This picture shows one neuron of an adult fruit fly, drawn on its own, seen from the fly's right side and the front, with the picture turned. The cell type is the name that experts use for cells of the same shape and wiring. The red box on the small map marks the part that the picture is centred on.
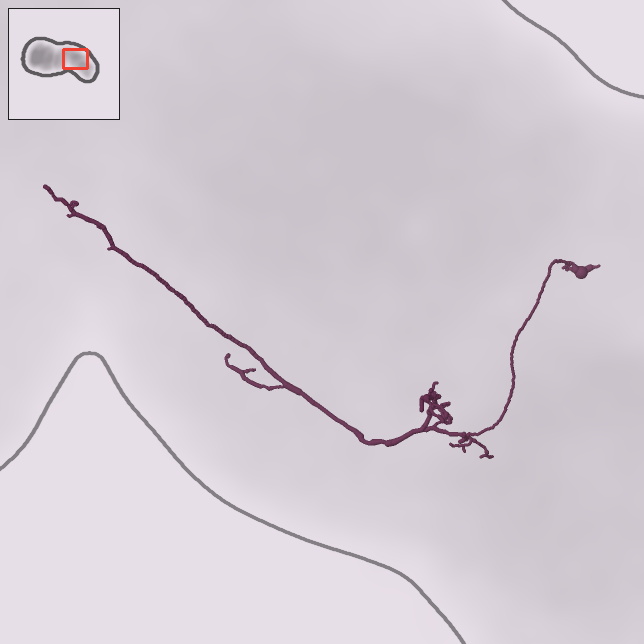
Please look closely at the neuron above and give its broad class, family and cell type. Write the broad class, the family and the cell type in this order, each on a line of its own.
nerve-cord intrinsic neuron
hemilineage 06A
IN06A022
